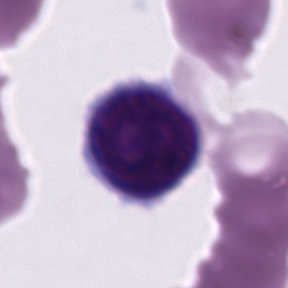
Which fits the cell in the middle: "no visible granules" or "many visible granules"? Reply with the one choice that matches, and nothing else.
No visible granules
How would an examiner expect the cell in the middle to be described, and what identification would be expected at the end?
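Look first at the chromatin: it is dense and deep purple. Around the nucleus you can see only a very thin rim of cytoplasm, and that rim is pale blue. Now follow the edge of the cell with your eye; it is slightly knobbly rather than smooth. This is a hairy cell.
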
